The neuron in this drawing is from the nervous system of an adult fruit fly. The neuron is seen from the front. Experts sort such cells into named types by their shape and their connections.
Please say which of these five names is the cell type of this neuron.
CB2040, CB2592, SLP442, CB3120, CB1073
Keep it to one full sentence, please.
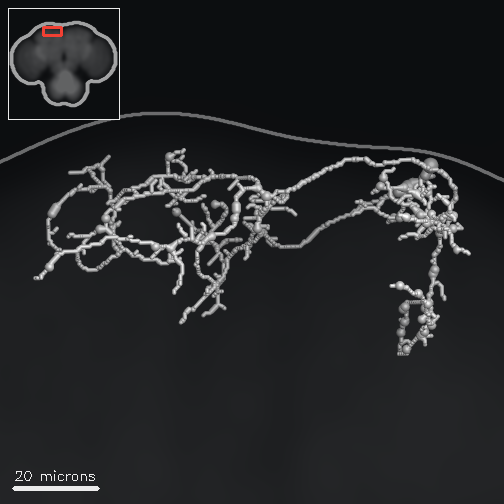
To the cell type CB2040 belongs this neuron.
